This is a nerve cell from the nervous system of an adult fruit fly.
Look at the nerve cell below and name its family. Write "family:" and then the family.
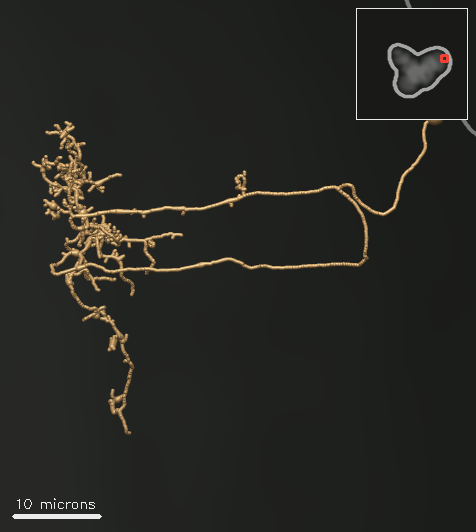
family: Cm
